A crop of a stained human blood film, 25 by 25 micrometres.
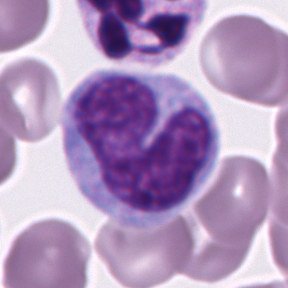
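Monocyte. Notice how the nucleus is folded, with a deep notch cutting in from the top. The cytoplasm, a pale grey-blue, forms its widest rim along the left and lower sides of the nucleus. Look closely and you will find only very fine, faint granules in it, and no coarse ones.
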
